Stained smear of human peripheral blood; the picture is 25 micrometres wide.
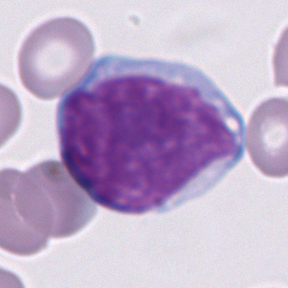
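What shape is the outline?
Angular, tapering to a point on the right side.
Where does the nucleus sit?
Off-centre, towards the left side of the cell.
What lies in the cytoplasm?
No granules are visible, but a small clear vacuole sits at the right tip of the nucleus.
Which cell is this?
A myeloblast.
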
